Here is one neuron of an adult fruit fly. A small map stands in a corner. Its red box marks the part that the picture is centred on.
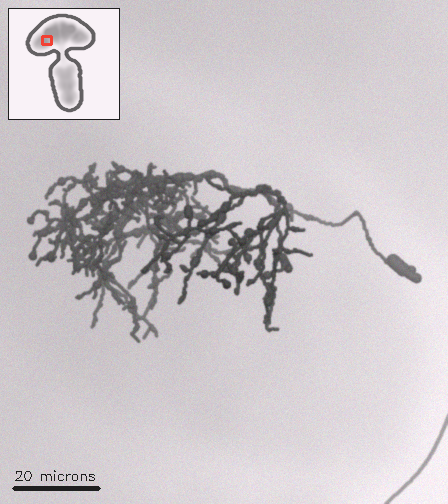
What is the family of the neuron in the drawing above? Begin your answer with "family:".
family: Li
